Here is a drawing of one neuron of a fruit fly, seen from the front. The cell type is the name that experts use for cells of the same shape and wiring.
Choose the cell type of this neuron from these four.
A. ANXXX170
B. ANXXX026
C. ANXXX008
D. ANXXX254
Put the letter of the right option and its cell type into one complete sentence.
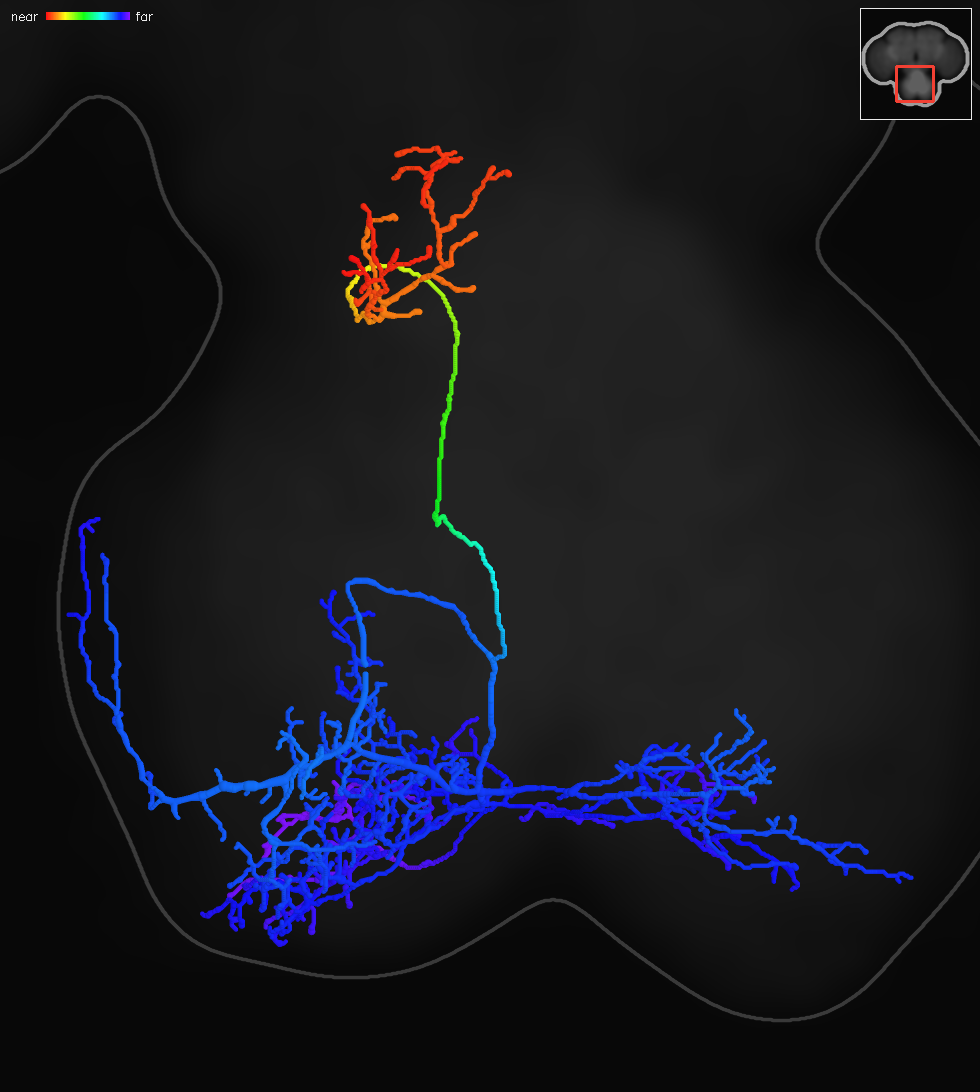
The neuron is identified as ANXXX026, the cell type in option B.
